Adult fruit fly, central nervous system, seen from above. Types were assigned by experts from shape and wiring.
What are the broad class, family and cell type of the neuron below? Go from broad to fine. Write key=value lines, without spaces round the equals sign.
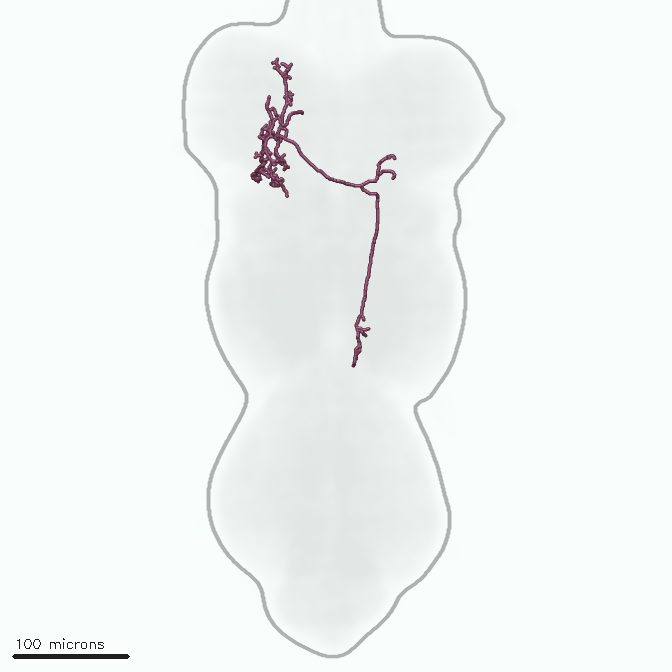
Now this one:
broad_class=nerve-cord intrinsic neuron
family=hemilineage 06A
cell_type=IN06A067_a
